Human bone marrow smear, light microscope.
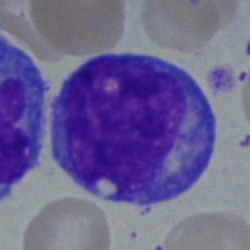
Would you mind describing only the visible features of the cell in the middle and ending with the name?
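Let me see, the nucleus takes up most of this cell and sits over toward the left. Its chromatin is dark purple, with a mottled, patchy texture. Beside the nucleus on the right, the cytoplasm has a paler zone. Down near the bottom there's a small, clear, round vacuole. So this cell is a blast.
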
